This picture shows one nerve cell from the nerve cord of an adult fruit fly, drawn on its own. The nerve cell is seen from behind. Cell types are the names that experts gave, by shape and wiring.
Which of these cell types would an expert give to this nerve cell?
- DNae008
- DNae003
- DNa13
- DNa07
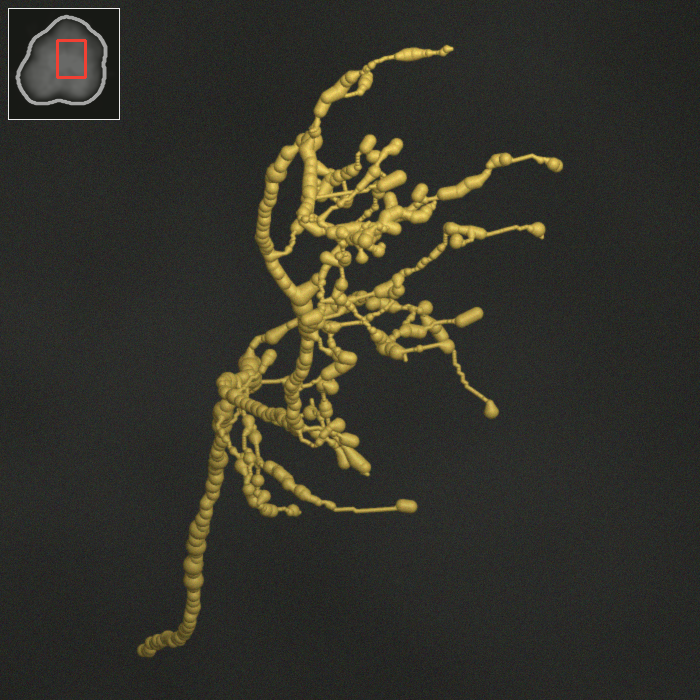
DNae003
